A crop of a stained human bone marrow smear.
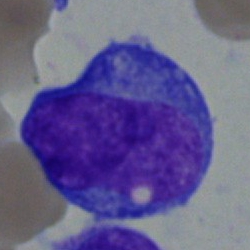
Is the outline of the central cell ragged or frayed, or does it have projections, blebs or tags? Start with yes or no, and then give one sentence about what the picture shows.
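Yes. The cell outline is roughly round, with a small irregular bump on its upper edge.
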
